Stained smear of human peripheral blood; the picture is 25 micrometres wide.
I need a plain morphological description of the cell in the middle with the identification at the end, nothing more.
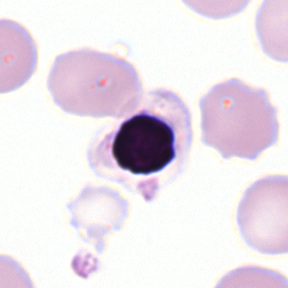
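First, the chromatin: dense and very dark purple. Second, the cytoplasm: very pale, almost colourless, with a few small reddish dots above the nucleus. Third, the outline: irregular rather than smoothly round. The cell is a normoblast.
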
